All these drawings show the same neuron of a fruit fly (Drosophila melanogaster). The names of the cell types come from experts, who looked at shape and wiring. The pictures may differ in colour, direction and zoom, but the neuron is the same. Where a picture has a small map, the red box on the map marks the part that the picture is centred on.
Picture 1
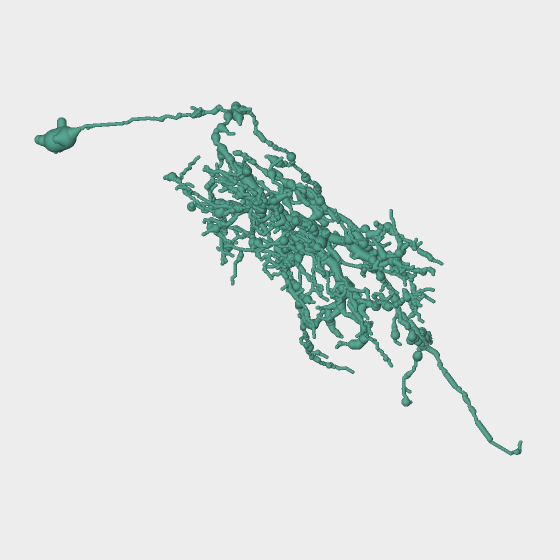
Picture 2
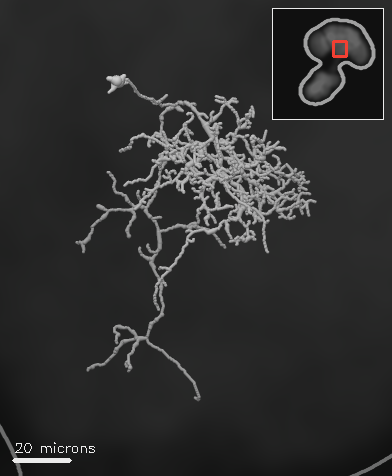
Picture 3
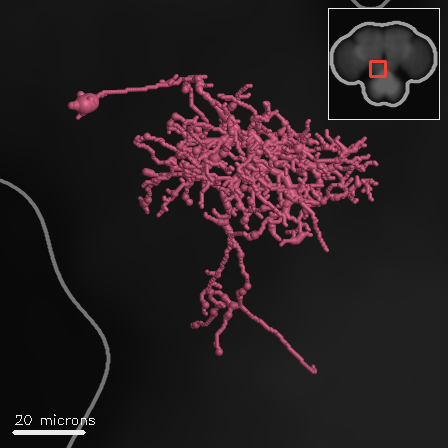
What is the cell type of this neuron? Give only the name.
GNG172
